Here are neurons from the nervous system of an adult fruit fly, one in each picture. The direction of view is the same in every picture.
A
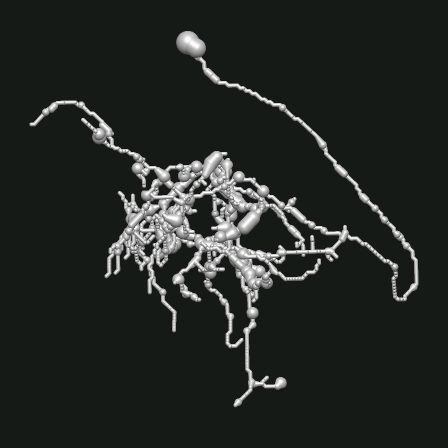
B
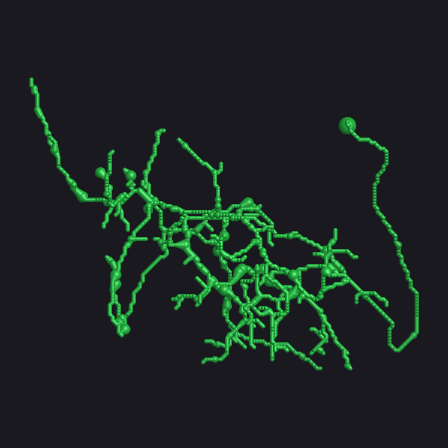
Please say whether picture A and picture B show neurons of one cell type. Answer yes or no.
no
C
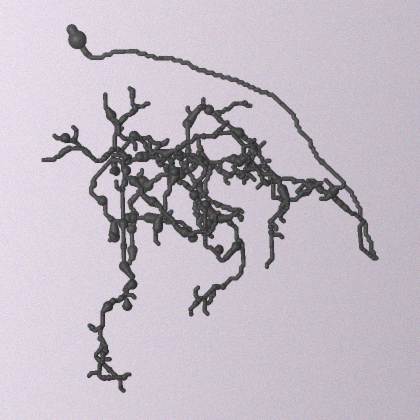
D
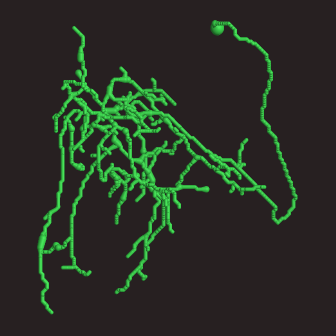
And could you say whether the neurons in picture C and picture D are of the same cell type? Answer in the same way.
yes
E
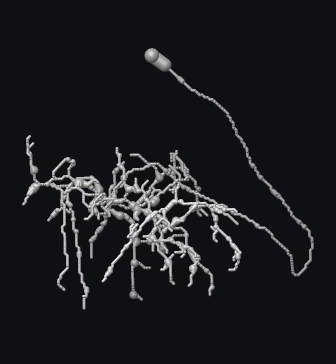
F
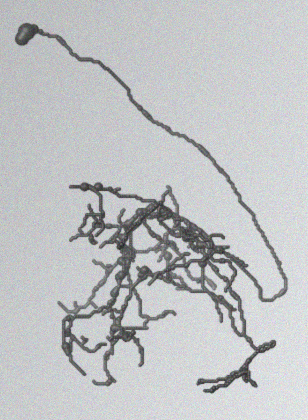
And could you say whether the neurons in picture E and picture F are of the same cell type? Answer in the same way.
no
